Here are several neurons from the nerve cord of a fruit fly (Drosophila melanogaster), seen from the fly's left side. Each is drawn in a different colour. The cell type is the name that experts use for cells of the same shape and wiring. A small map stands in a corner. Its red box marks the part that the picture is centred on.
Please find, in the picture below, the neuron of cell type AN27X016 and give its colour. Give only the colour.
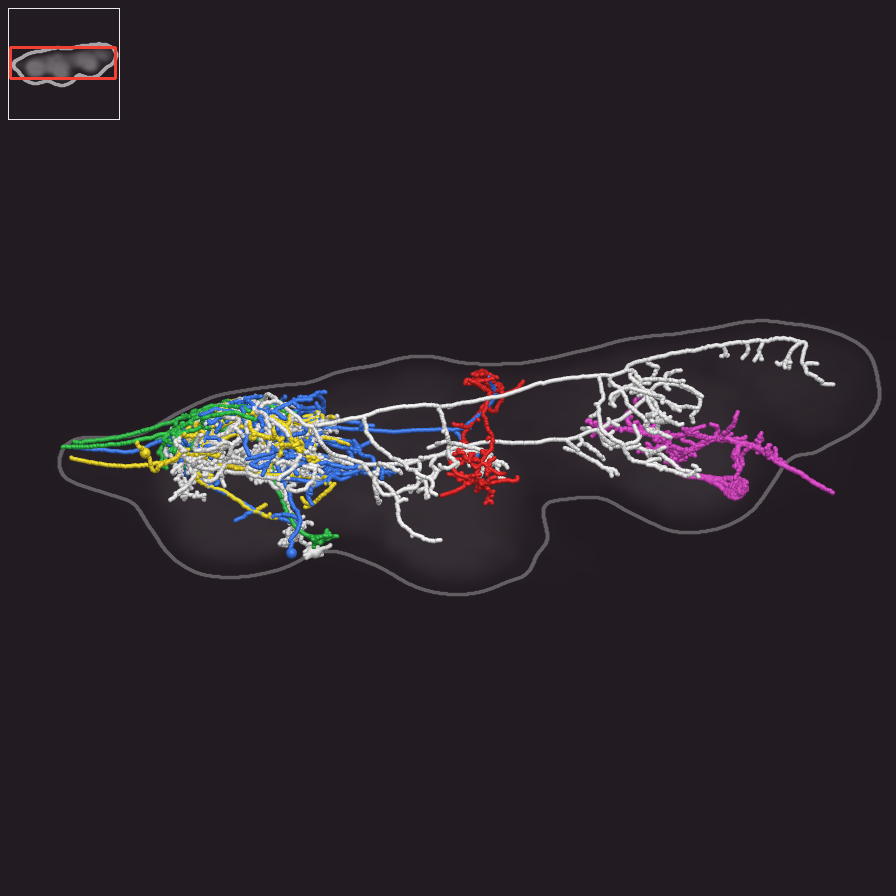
blue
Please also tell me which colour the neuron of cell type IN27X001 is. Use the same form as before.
white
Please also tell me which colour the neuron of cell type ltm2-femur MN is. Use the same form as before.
magenta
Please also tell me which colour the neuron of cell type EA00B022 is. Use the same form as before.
green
